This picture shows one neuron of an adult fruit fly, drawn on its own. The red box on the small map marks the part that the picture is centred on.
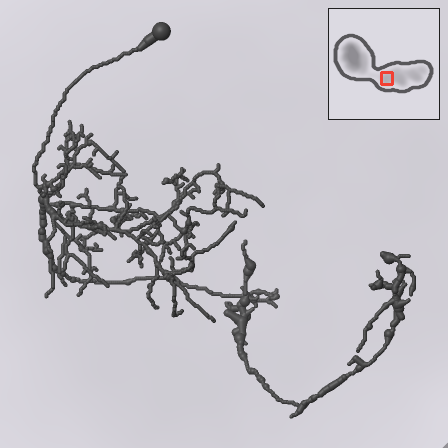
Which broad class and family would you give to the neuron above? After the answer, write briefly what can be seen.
Its broad class is nerve-cord intrinsic neuron. The family is hemilineage 09A. Dozens of branch ends can be seen. In this view it is about as wide as it is tall.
